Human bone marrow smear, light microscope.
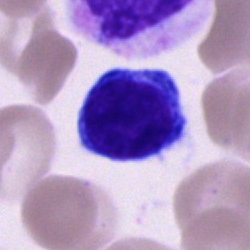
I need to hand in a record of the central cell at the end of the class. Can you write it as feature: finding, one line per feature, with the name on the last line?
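Granules: none that I can make out anywhere in the cell
Nucleus: it seems to fill nearly the whole cell
Cytoplasm: scant, at most a very thin rim around the nucleus
Nucleoli: I look, but find none
So, the name: lymphocyte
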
